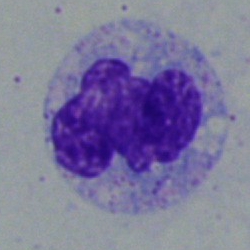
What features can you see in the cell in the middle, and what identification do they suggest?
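Looking it over, the outline is round and smooth. The chromatin stains deep purple and has a clumped look. The cytoplasm is pale grey-blue, with fine pinkish-purple granules scattered through it. This cell is a monocyte.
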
